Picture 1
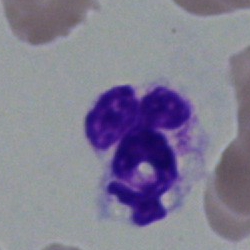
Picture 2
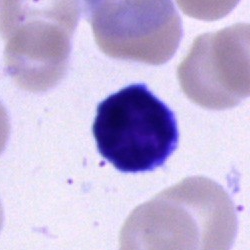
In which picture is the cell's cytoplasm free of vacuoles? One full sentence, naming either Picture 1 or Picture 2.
The cell in Picture 2 has a cytoplasm without any vacuoles.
